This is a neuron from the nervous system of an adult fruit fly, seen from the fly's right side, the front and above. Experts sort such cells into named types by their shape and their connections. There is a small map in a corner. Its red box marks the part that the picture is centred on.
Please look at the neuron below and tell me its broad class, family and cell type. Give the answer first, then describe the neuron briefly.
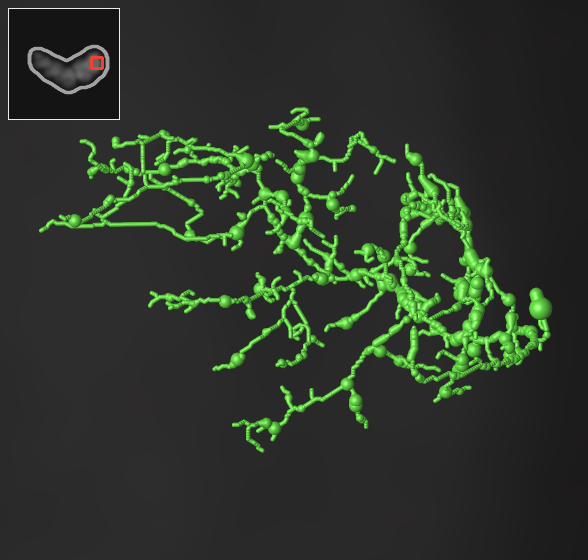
Its broad class is central-brain intrinsic neuron. The family is hemilineage VLPa1_lateral. The cell type is AVLP311_a2. Its cell body lies on the right of the picture. The picture shows dozens of branch ends.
